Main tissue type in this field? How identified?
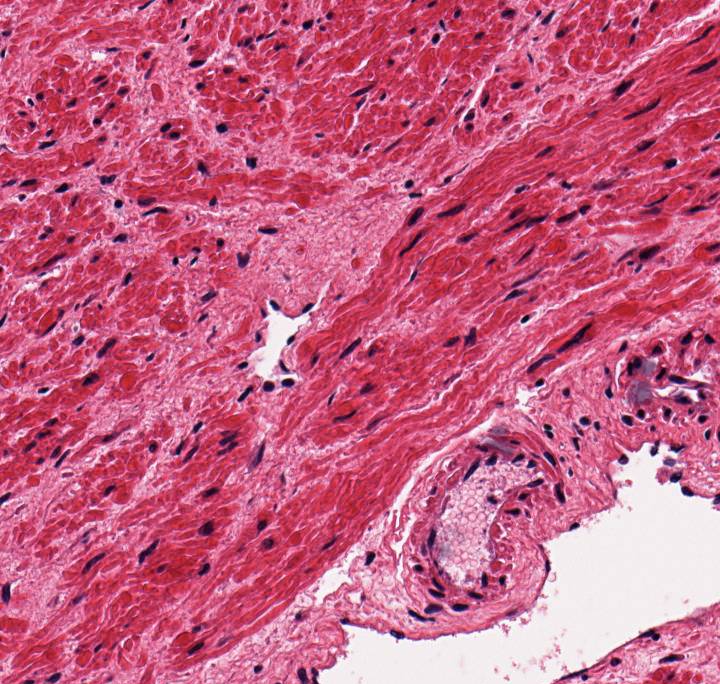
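It's fibromuscular stroma, mainly that diagonal band of smooth muscle, whose cells have dark, elongated, blunt-ended nuclei lying parallel to the fibres.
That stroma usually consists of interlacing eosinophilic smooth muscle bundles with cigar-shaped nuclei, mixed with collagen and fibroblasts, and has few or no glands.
Here there's no epithelium or gland anywhere, which fits. Between the bundles, paler, loosely textured pink stroma shows best around a small slit-like space left of centre, and a large empty space edged by flattened cells and loose tissue takes up the lower right corner.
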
